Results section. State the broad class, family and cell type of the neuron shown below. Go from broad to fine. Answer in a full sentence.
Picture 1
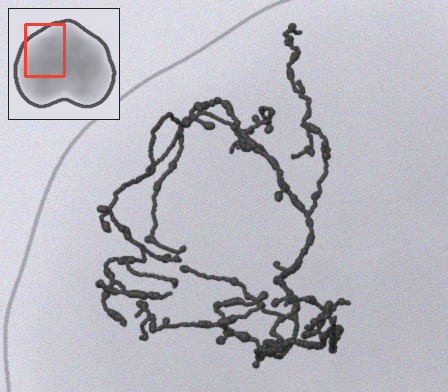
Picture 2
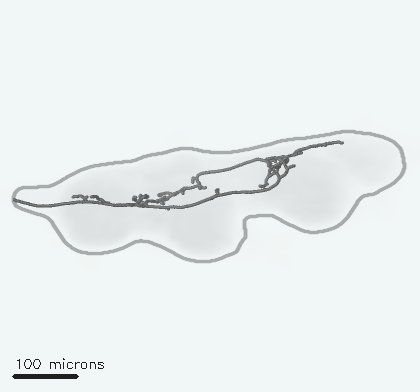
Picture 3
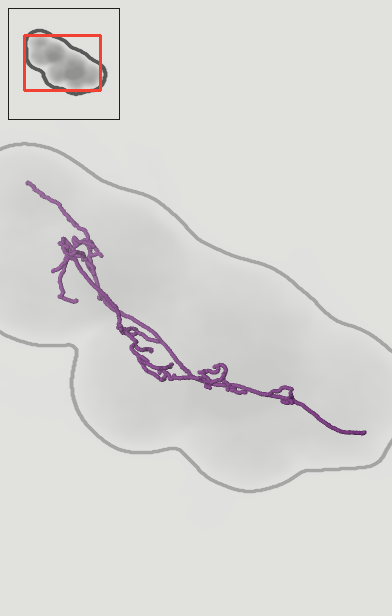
A descending neuron of hemilineage SMPpv2_dorsal, type DNp60.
